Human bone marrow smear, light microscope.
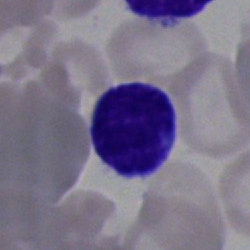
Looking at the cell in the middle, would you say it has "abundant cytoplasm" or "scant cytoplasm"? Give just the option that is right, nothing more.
Scant cytoplasm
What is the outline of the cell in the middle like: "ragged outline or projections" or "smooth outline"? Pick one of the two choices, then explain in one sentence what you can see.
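Smooth outline. The cell outline is round with a smooth edge.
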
